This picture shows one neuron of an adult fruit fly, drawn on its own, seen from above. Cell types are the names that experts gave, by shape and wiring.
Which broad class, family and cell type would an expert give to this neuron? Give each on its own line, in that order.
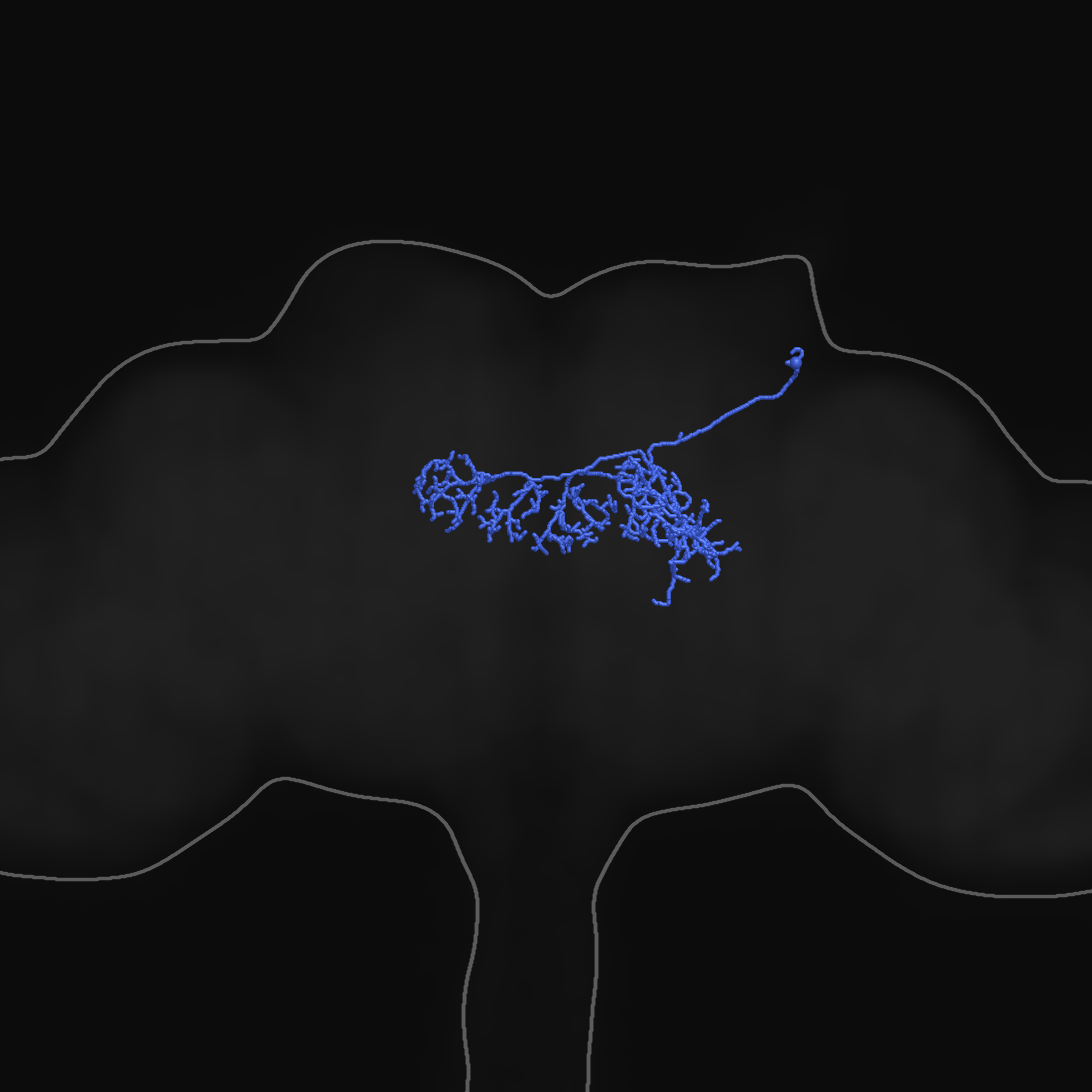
central-brain intrinsic neuron
hemilineage AOTUv4_ventral
FB7I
